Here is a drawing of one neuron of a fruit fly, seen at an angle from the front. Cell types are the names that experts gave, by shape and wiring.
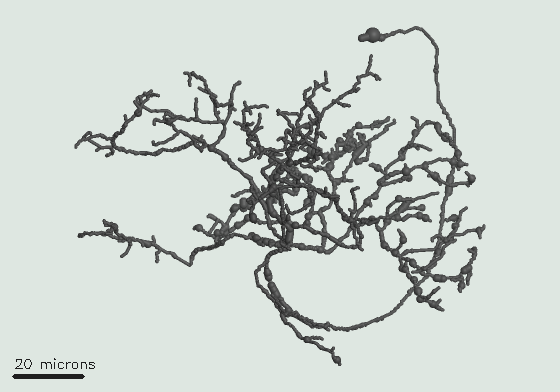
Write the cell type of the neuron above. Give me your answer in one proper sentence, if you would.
The neuron is of cell type FB4K.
